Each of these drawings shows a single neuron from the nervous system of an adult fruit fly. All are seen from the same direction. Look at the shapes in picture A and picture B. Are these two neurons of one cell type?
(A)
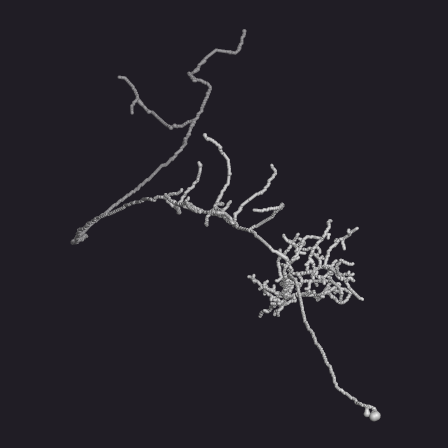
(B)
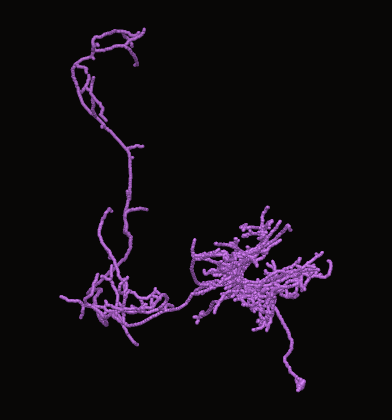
no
